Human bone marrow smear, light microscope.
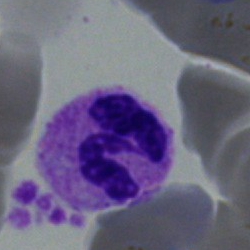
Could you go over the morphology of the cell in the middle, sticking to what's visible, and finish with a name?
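A round, smooth outline bounds the cell. Its chromatin is dense, dark purple and clumped, and no nucleoli are visible in the nucleus. The nucleus lies toward the right side of the cell, leaving wider cytoplasm on the left. The cell is a segmented neutrophil.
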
